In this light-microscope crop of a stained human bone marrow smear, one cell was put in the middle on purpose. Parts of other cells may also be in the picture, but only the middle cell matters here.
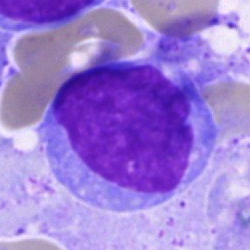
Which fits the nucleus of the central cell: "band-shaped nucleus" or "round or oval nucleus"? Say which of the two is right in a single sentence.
Round or oval in outline, the nucleus forms a single compact mass.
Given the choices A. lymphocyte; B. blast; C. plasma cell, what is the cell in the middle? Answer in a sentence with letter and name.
The central cell in this crop is a blast, corresponding to option B, the correct option.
